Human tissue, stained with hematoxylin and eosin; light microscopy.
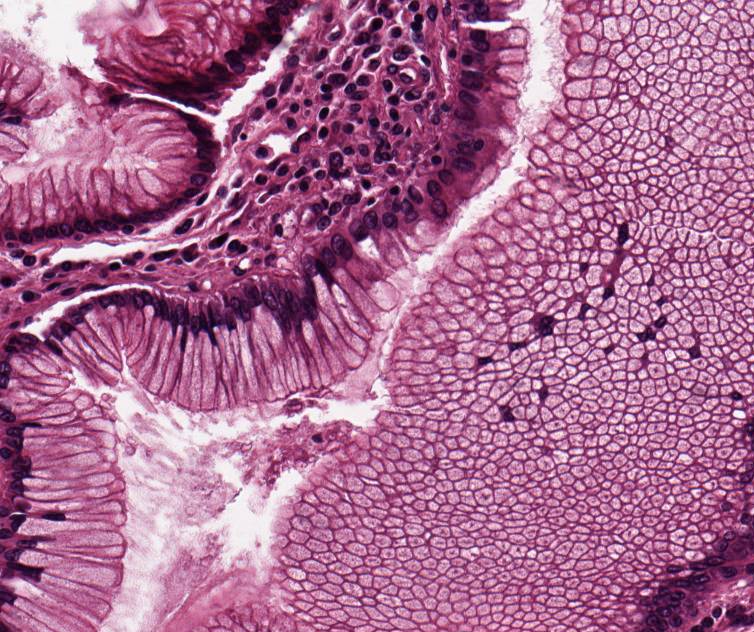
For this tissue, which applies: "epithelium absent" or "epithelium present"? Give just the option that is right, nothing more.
Epithelium present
